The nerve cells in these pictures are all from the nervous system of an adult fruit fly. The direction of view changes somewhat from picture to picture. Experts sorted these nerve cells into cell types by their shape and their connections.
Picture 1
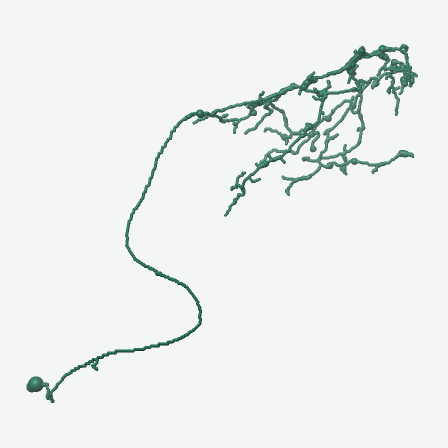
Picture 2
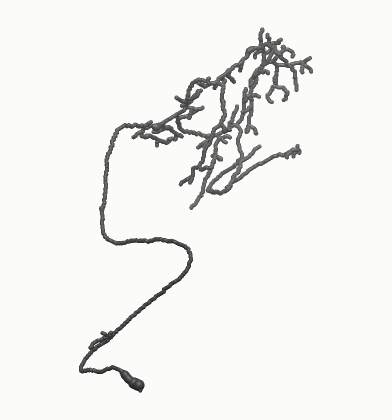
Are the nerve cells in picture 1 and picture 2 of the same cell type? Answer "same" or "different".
same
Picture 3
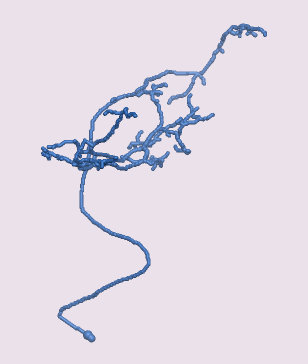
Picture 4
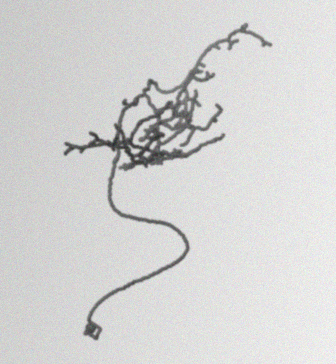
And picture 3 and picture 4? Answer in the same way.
same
